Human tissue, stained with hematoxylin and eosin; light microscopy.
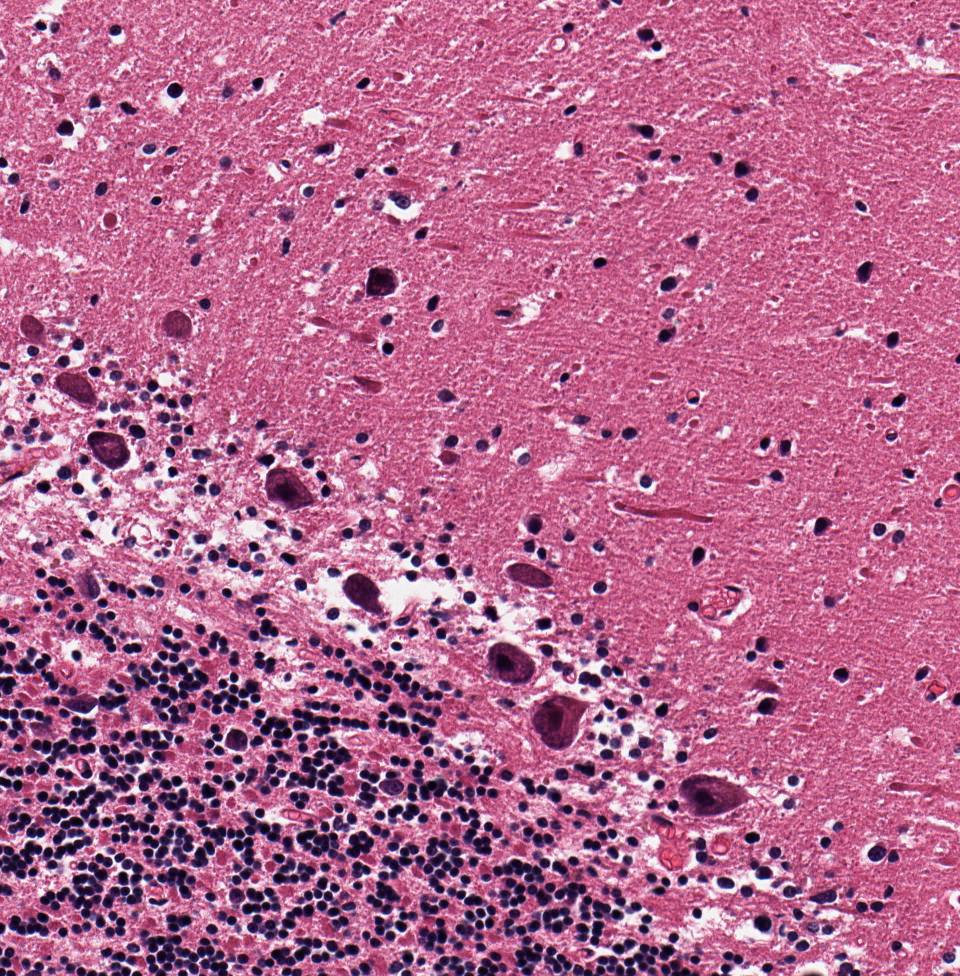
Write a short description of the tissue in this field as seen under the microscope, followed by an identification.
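First, a boundary runs diagonally from the left edge to the lower right. Second, along it lies a single row of large Purkinje cells with abundant purple cytoplasm. Third, below and left of it, crowded small round dark nuclei show little cytoplasm. Fourth, above and right, finely fibrillar pink neuropil holds sparse small nuclei. It is cerebellum.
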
